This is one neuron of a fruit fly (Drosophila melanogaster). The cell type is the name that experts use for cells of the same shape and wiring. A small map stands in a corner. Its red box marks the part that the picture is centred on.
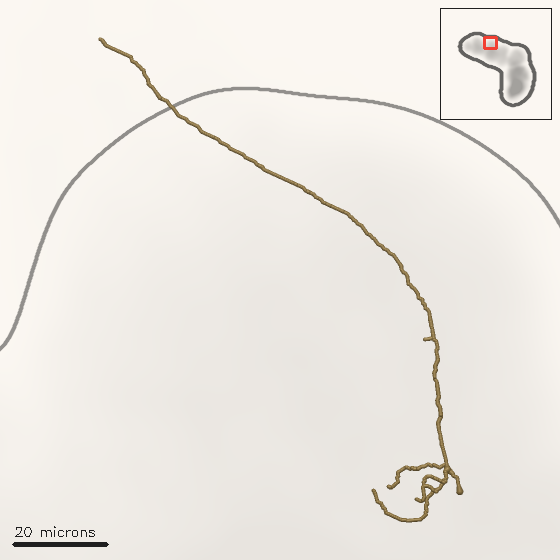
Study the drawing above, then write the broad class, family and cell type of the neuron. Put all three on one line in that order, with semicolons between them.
sensory neuron entering the nerve cord; class gustatory; LgLG1b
